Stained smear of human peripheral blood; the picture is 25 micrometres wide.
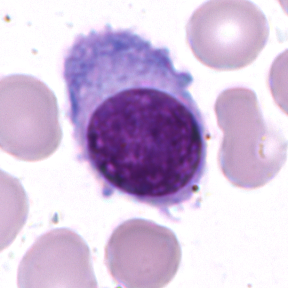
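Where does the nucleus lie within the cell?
Off-centre, toward the lower right; along the right edge of the nucleus the cytoplasm forms only a thin rim.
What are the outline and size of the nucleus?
Round, about 10 micrometres across.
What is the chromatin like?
Dark purple and clumped, giving the nucleus a mottled look.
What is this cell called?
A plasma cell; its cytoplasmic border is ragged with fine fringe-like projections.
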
